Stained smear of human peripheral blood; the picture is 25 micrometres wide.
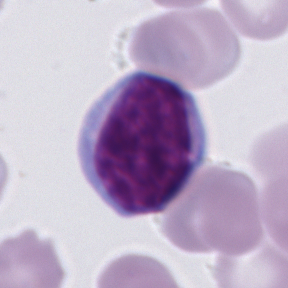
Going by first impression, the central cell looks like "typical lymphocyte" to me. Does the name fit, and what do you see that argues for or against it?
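The deciding features are the narrow rim of pale blue cytoplasm and the oval outline of the nucleus.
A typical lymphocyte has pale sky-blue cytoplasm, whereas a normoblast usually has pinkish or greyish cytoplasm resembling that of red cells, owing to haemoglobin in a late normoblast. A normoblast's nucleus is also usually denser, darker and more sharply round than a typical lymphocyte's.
The name typical lymphocyte therefore fits, and normoblast does not. No granules are visible in the cytoplasm, a feature that would fit a normoblast too.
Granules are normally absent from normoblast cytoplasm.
The cytoplasm shows no vacuoles, and the cell outline is smooth, without surface projections. The cell measures about 12 micrometres across and its nucleus about 12 by 9 micrometres. Red cells touch it at its top and lower right.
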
